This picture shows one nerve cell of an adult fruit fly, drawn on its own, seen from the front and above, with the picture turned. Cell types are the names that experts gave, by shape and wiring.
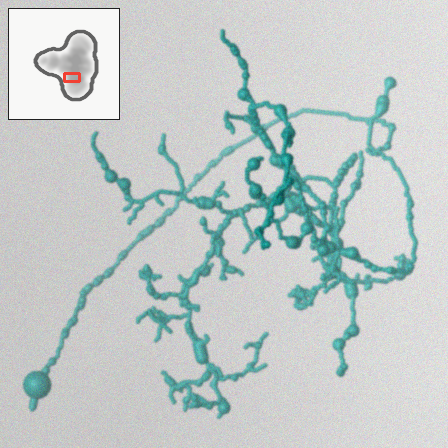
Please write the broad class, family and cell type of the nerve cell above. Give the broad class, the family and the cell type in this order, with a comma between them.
central-brain intrinsic neuron, hemilineage VLPp&l1_anterior, LHPV2c2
